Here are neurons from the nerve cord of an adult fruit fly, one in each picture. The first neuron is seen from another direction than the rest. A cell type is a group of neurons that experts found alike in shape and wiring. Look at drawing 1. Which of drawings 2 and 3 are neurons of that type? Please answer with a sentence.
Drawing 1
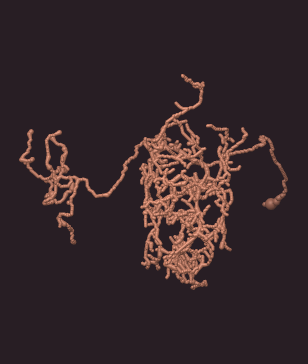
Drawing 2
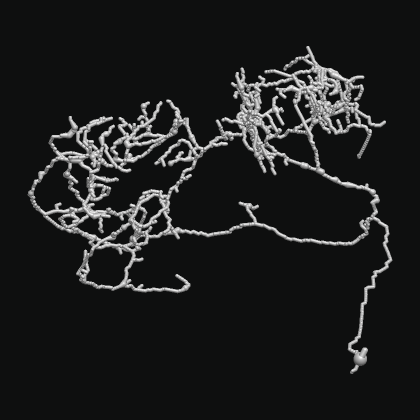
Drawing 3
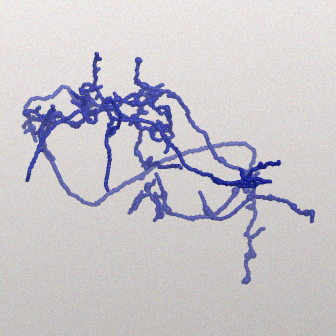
Drawing 2 is of the same cell type.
